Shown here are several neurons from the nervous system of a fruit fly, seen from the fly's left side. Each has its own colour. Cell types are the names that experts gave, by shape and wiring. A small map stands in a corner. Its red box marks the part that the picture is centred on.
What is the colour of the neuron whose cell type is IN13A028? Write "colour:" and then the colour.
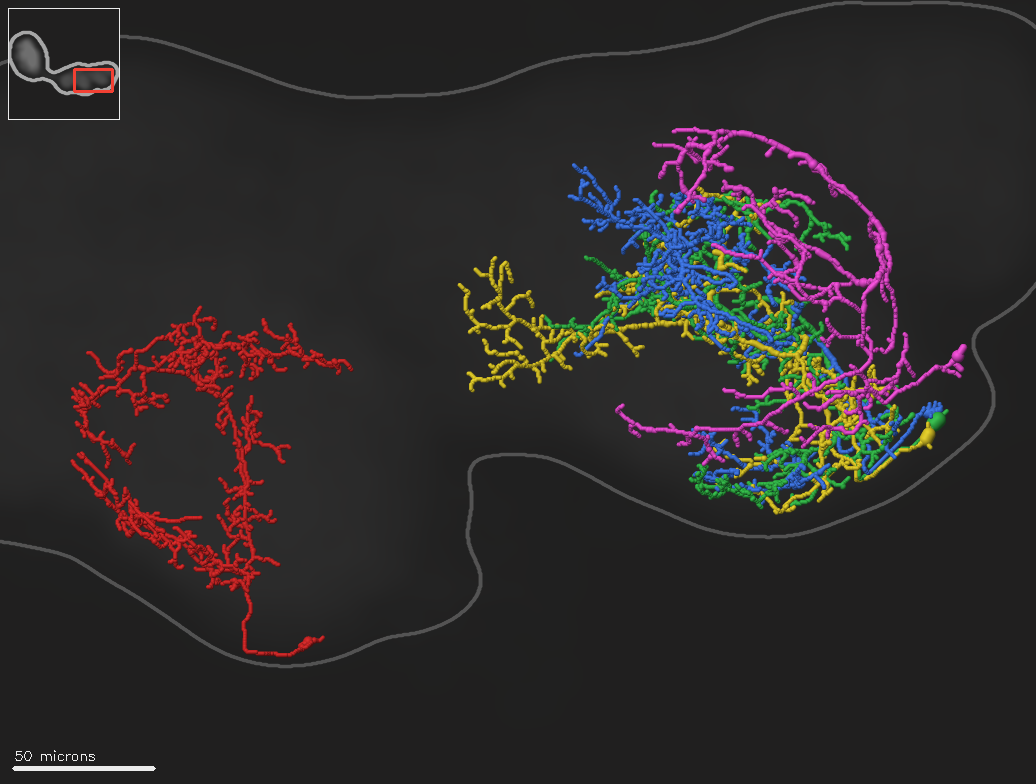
colour: blue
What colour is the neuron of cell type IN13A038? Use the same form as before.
colour: red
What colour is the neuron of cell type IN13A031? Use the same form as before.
colour: green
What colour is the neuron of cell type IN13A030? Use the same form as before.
colour: yellow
